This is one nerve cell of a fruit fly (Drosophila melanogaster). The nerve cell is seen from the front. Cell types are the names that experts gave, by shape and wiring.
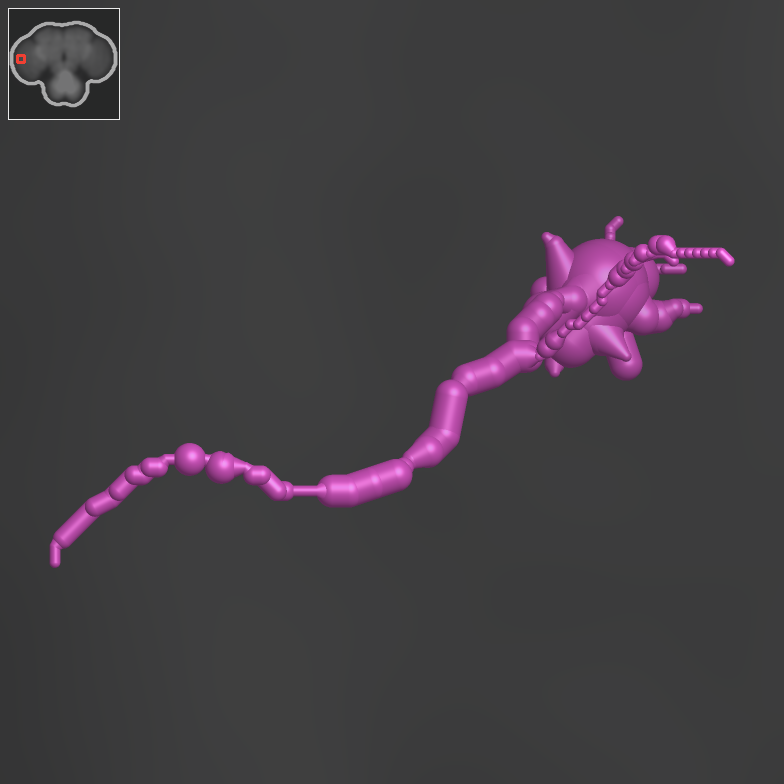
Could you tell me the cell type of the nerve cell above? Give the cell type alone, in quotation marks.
"T1"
